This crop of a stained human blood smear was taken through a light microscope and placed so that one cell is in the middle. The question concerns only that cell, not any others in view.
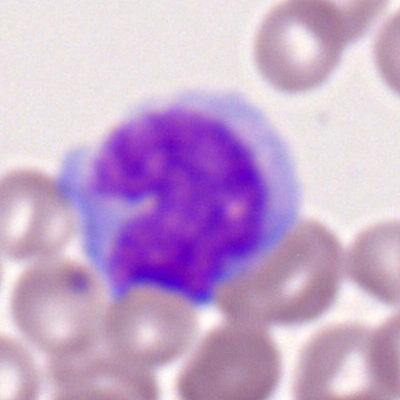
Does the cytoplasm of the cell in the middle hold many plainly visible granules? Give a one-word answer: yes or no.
No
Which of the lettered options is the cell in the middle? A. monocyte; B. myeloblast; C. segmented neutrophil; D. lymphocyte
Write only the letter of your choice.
A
